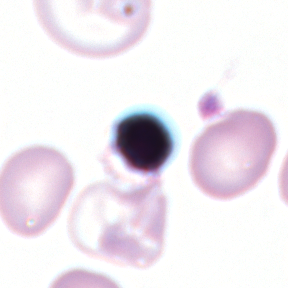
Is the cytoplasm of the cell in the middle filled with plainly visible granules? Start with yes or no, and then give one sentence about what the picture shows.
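No. No granules are seen in the cytoplasm.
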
